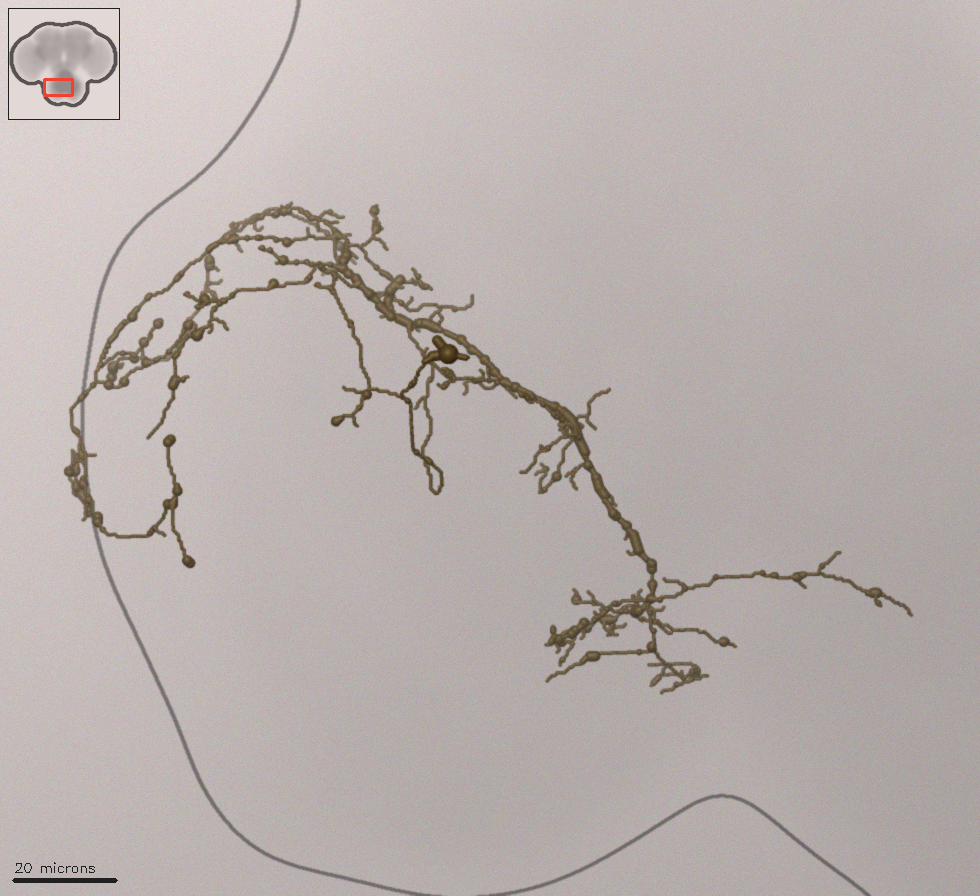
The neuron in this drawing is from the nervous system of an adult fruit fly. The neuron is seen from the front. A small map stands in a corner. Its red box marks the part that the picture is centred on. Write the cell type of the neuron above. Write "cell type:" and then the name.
cell type: IN16B050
